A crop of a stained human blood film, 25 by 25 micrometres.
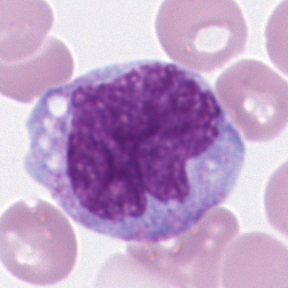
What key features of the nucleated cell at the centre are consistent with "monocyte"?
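Several features here fit a monocyte, beginning with size.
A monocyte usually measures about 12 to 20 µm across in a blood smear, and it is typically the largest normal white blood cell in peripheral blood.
This cell measures about 19 by 16 micrometres, within that range.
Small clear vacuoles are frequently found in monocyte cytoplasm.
Several such vacuoles lie along the left side of this cell. The nucleus, about 14 micrometres across and filling about 60% of the cell's area, is folded, with a deep notch cutting into its lower right side. The cytoplasm is pale grey-blue and holds fine, dust-like pinkish granules.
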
